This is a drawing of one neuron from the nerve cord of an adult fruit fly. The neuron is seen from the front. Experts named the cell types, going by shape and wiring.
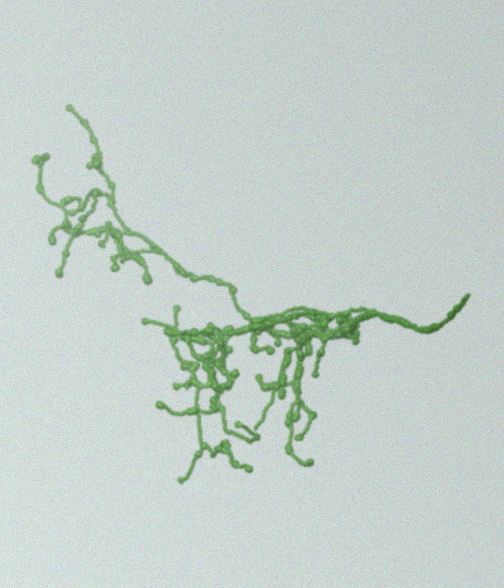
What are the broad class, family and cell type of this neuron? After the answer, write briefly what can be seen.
Its broad class is descending neuron. Its family is hemilineage VLPl&p2_posterior. The cell type is DNp66. No cell body is drawn. The picture shows dozens of branch ends.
